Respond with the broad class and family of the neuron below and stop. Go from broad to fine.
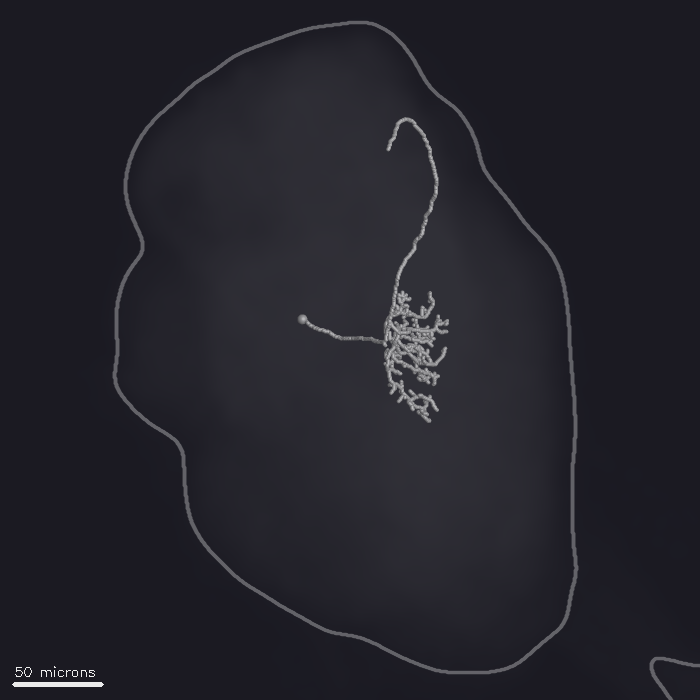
visual projection neuron; LC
